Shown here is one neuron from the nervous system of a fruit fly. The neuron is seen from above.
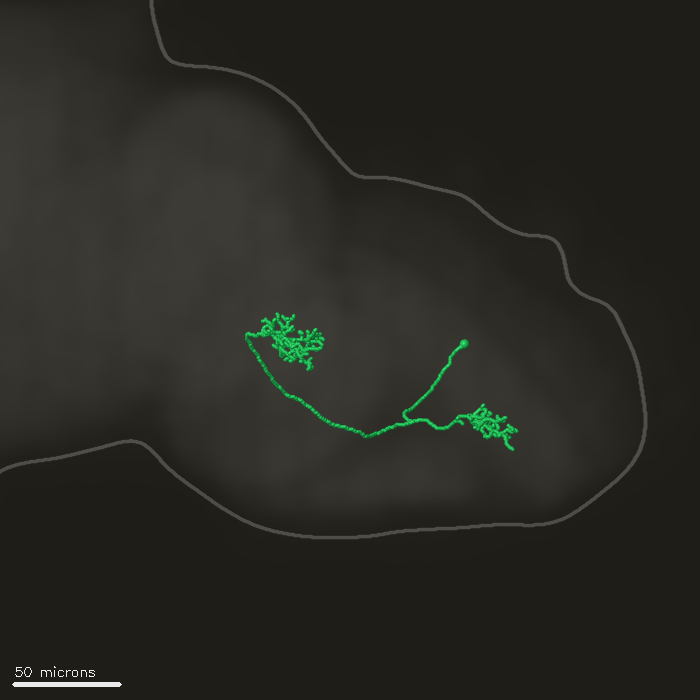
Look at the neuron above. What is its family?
Tm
